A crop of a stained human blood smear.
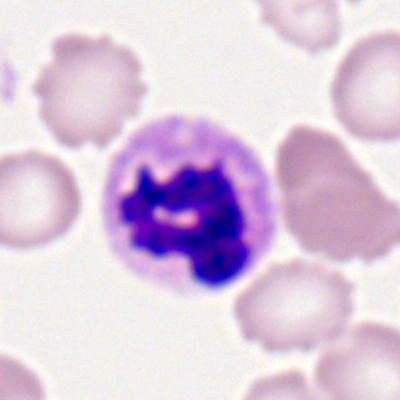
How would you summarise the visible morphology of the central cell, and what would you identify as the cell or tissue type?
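Start with the outline: it is round and smooth. Now look at the nucleus, which is divided into several lobes that stay connected. Its chromatin is dark purple and coarsely clumped. In the cytoplasm you can make out fine, faint granules. This central cell is a segmented neutrophil.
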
